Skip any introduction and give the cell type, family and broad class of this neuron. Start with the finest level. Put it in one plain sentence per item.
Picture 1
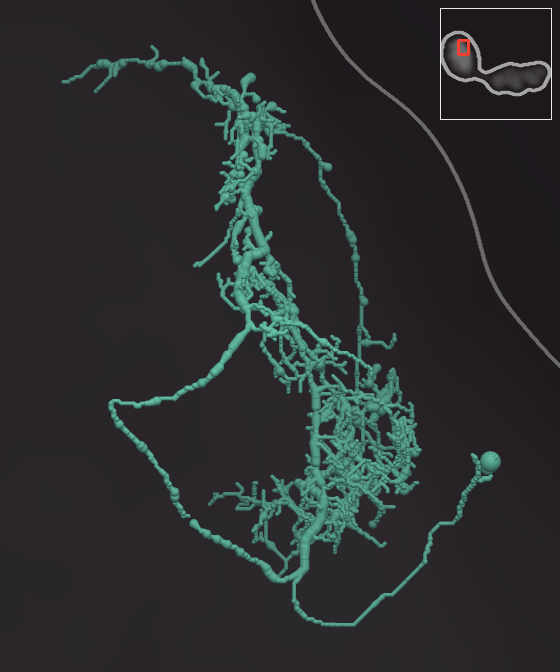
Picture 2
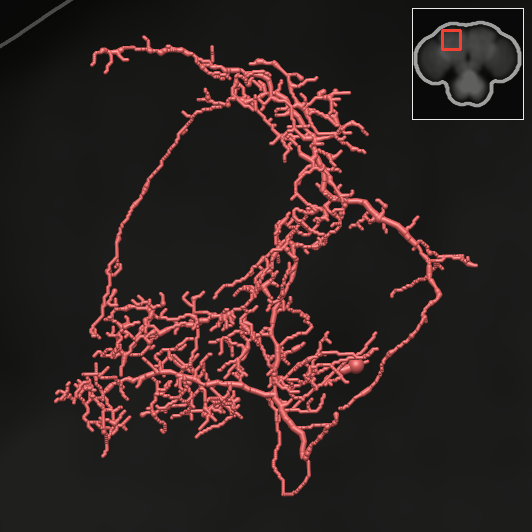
Type PLP197 of hemilineage DL1_ventral, a central-brain intrinsic neuron.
